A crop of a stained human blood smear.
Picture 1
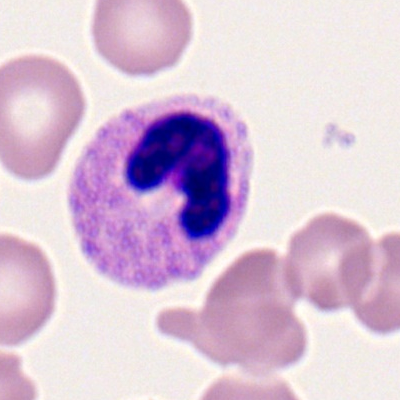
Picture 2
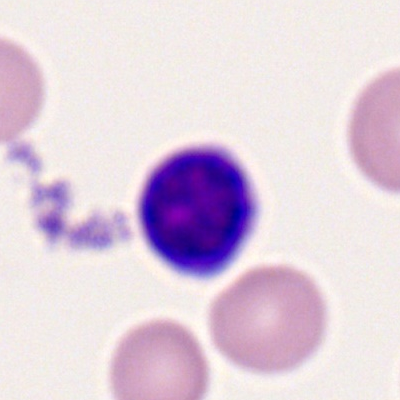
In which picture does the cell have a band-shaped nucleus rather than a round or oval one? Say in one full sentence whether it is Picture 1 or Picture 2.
A curved band nucleus without separate lobes belongs to the cell in Picture 1.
